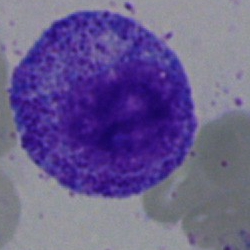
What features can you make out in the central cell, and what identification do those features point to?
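In outline the cell is roughly round. Its cytoplasm is densely packed with coarse, dark violet-purple granules. Some granules lie over the nucleus and partly hide its outline. This is a promyelocyte.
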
